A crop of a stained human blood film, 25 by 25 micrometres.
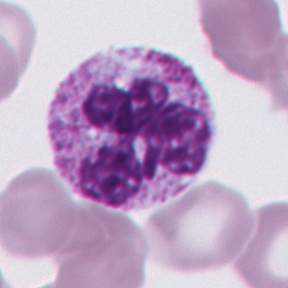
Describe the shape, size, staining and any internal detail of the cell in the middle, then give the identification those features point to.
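Nucleus split into several separate lobes; no nucleoli visible. Chromatin dark purple, coarsely clumped. Cytoplasm full of fine violet-pink granules. Size about 15 micrometres across. Name: segmented neutrophil.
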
